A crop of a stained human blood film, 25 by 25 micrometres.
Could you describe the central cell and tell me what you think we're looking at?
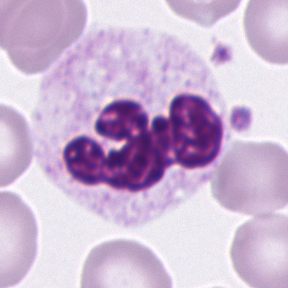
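Look at the chromatin first: dark purple and coarsely clumped. The cytoplasm around it is pale lilac-pink, with fine small violet granules scattered evenly through it. The nucleus sits below the centre of the cell, so there's a wider band of cytoplasm above it. That's a segmented neutrophil.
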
